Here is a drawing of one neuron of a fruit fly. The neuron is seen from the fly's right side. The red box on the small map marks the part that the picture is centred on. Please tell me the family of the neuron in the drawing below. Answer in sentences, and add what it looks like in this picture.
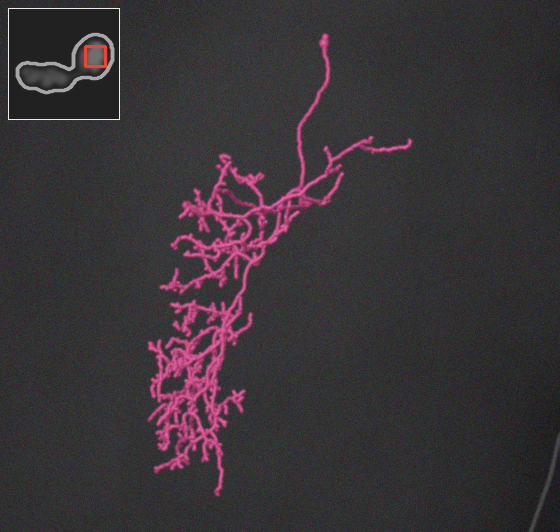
The family is hemilineage VPNp1_lateral. This is a visual projection neuron. The cell body is at the top of the picture. The picture shows dozens of branch ends.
